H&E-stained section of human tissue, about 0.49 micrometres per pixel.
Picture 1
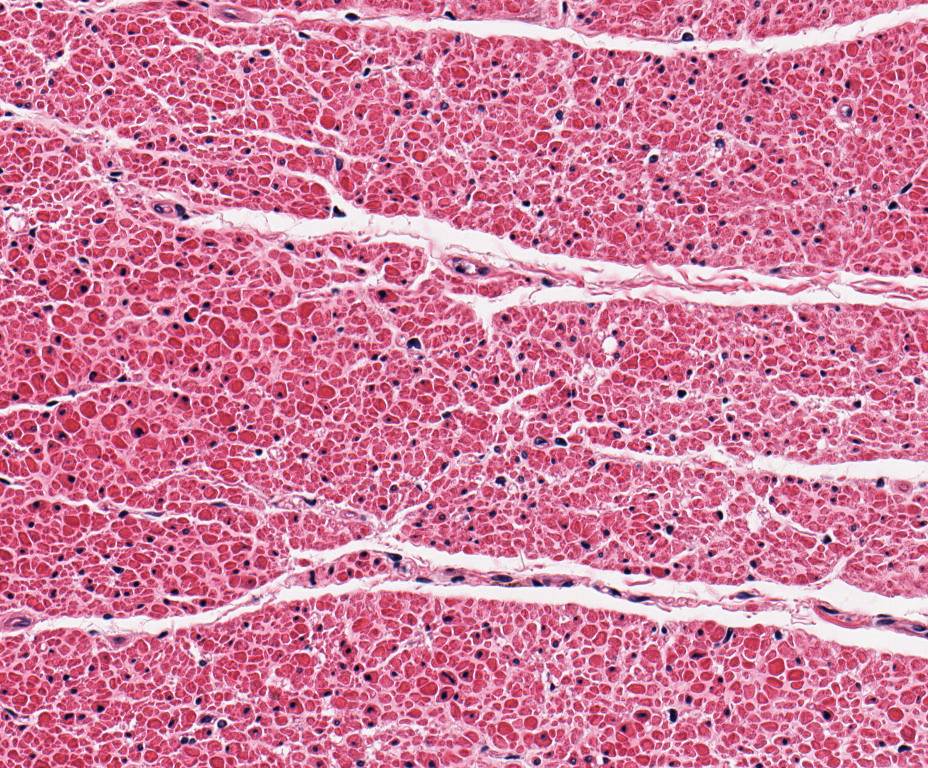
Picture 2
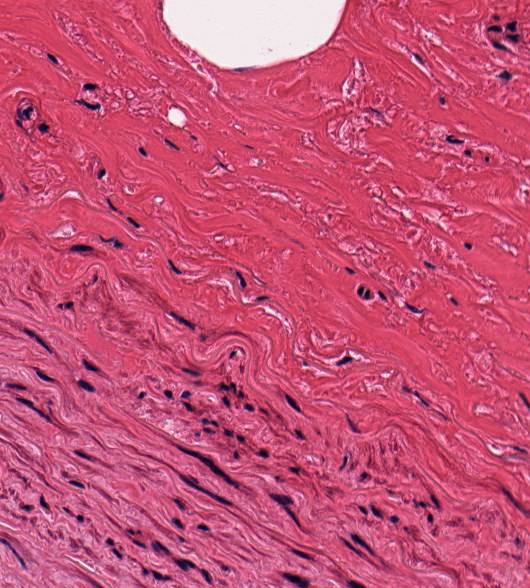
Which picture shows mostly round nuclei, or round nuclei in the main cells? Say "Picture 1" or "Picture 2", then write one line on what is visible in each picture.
Picture 1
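Picture 1: Most muscle cell profiles show no nucleus, and those that do have a single small dark round nucleus placed centrally.
Picture 2: The scattered nuclei are thin, dark and spindle-shaped, lying along the fibres as fibroblasts.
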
